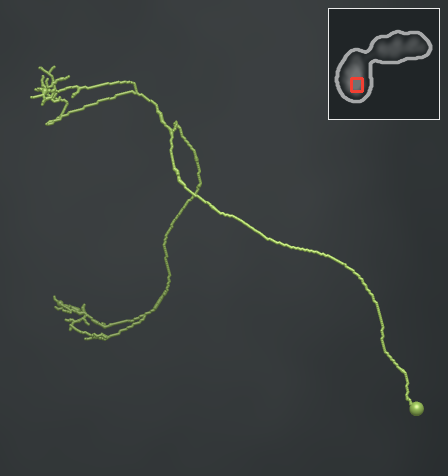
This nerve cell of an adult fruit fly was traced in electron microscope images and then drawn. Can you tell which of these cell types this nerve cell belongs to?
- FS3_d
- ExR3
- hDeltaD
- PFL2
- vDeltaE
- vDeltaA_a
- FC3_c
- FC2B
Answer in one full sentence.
Cell type vDeltaA_a is what this nerve cell is.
